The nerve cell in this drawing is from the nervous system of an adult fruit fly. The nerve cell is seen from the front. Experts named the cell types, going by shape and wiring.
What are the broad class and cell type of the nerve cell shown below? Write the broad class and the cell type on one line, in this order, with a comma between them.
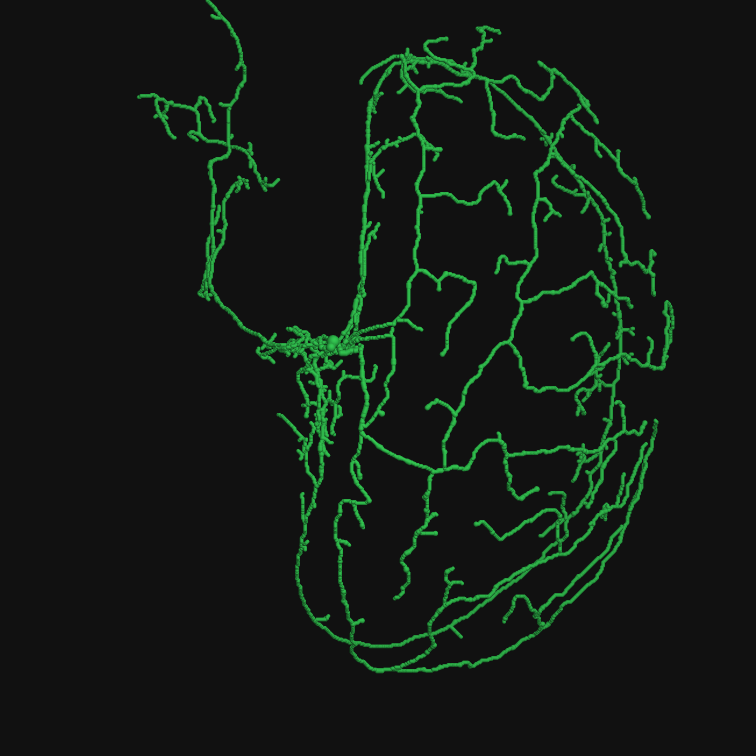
visual centrifugal neuron, aMe4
